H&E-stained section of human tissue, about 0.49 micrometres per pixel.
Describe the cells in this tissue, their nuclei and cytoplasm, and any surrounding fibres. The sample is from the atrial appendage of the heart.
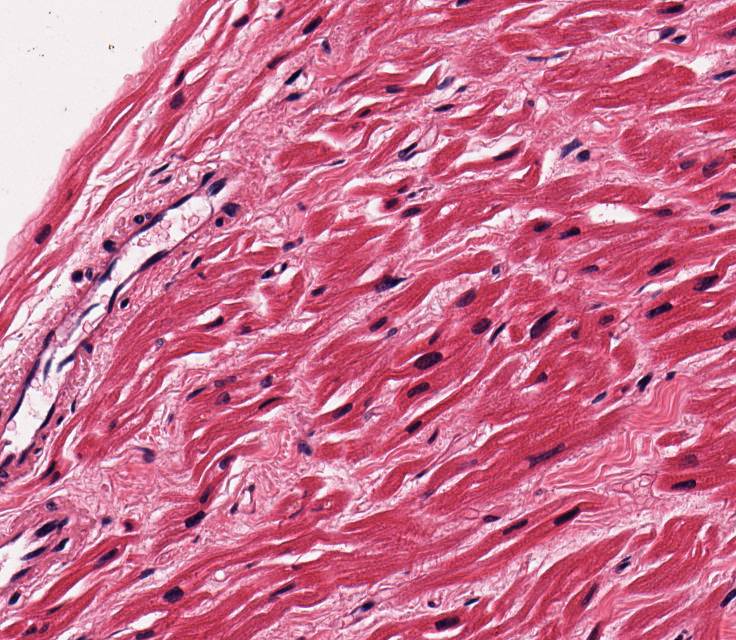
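Beyond a smooth tissue edge, the top left corner is empty background. Pale, loose fibrillar connective tissue lies between the bundles of muscle cells. In places, scattered narrow white clefts separate individual muscle cells. No fat cells are present in the field.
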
